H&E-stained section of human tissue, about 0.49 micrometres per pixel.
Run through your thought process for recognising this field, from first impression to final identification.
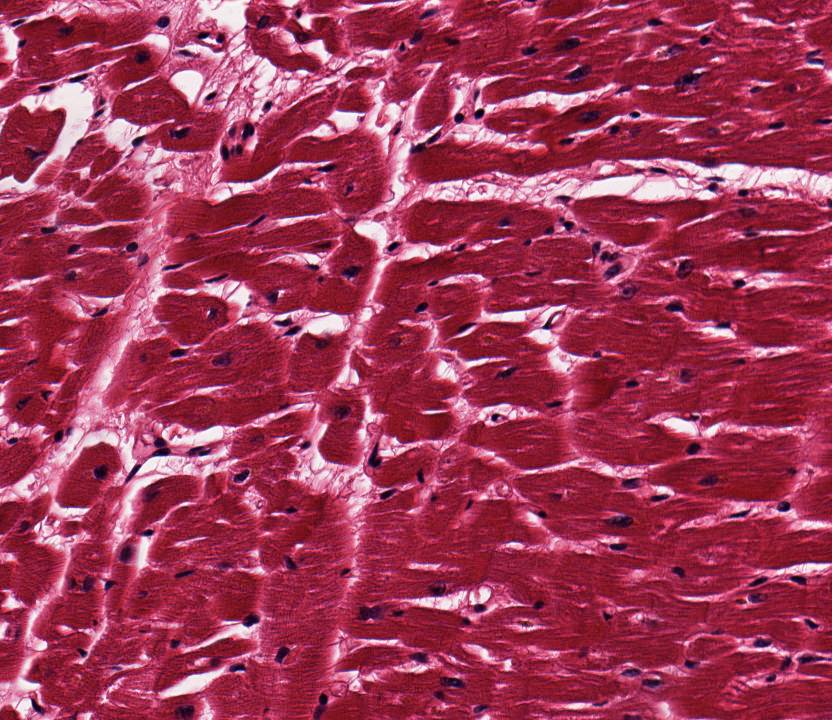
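That's myocardium, mainly. The giveaway is that the fibres branch and join their neighbours rather than running as separate parallel cylinders.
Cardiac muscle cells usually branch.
Most fibres in the right half run roughly left to right, and a pale, loose, wispy connective tissue band runs roughly vertically through the left-centre and upper left. Small, dark, elongated nuclei sit in the narrow spaces between fibres.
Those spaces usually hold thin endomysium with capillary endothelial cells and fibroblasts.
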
